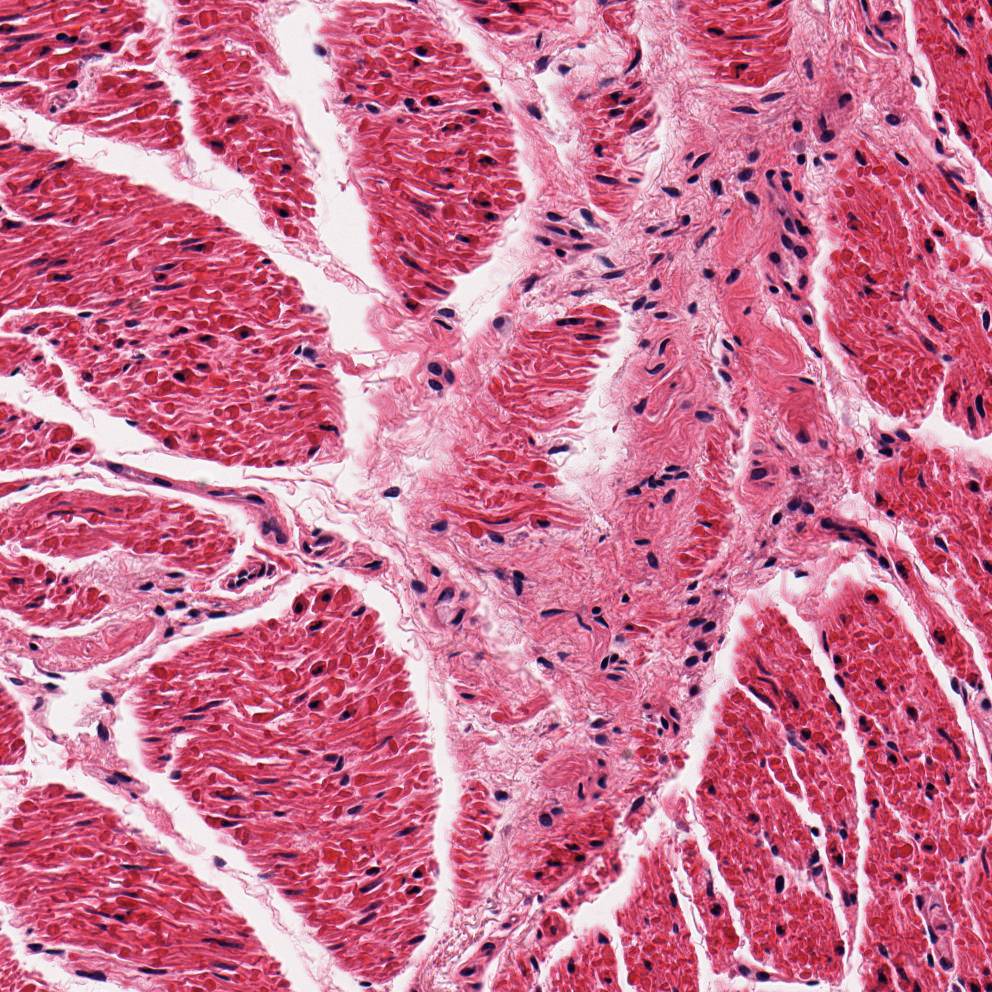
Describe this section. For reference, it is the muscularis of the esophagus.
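You've got many smooth muscle bundles here, cut in different planes and separated from one another. Down the centre, between them, runs a broad band of paler pink, loose connective tissue with scattered dark spindle-shaped and oval fibroblast nuclei. The muscle cells themselves have bright red cytoplasm and elongated dark nuclei.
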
